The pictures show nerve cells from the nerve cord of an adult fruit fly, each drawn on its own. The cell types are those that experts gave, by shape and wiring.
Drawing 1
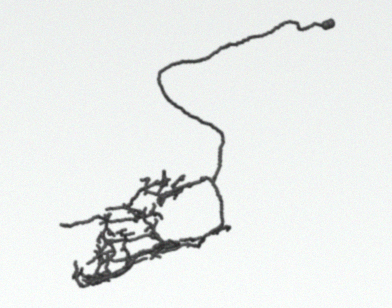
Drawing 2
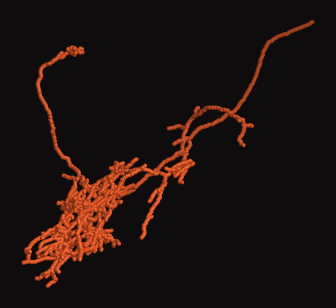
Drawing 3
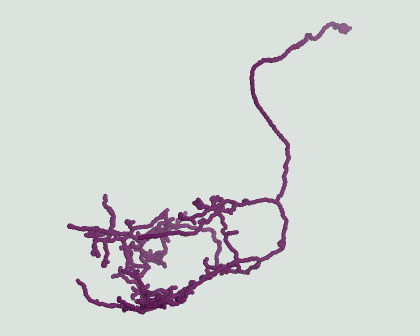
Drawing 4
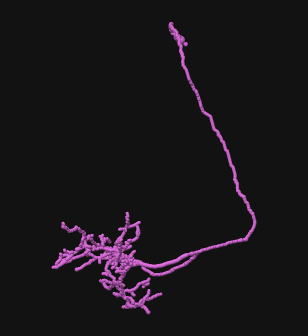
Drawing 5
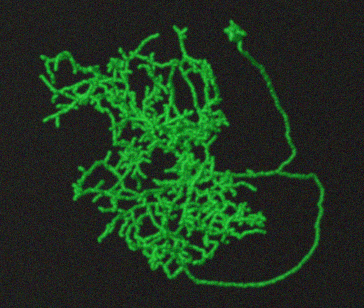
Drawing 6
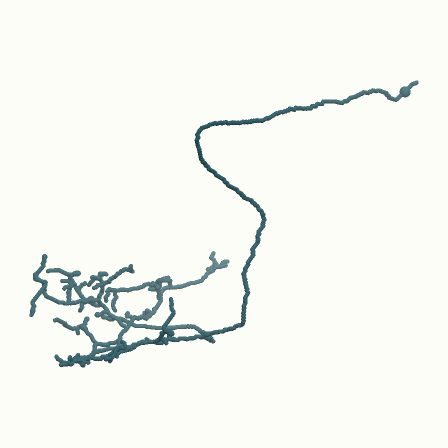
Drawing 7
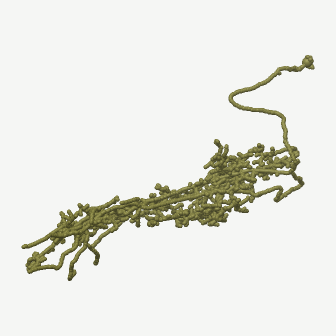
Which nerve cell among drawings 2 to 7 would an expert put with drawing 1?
3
